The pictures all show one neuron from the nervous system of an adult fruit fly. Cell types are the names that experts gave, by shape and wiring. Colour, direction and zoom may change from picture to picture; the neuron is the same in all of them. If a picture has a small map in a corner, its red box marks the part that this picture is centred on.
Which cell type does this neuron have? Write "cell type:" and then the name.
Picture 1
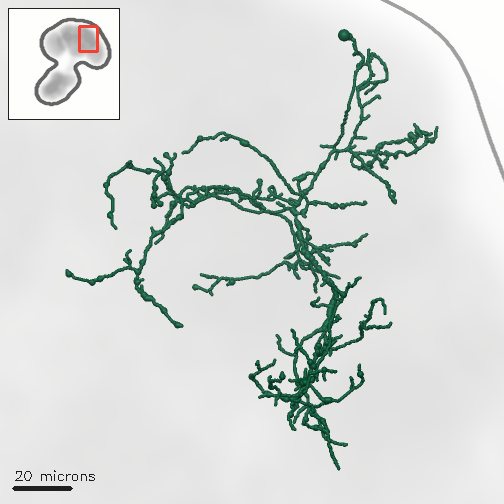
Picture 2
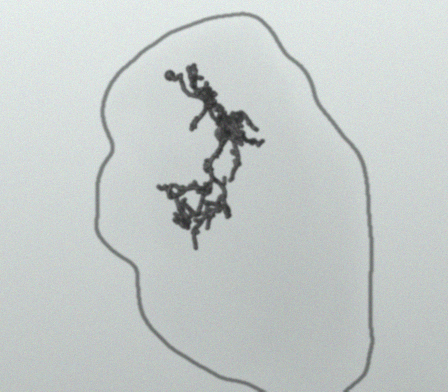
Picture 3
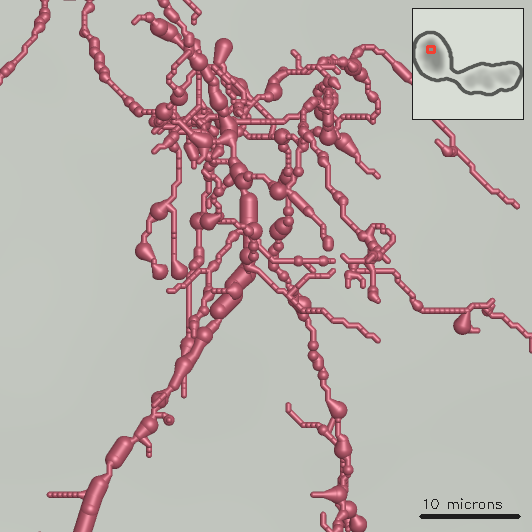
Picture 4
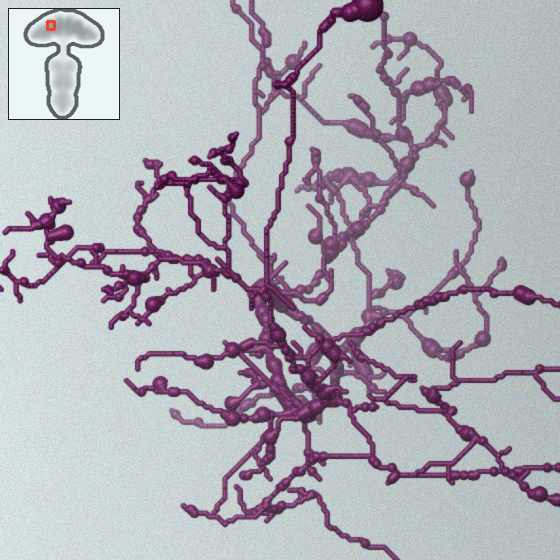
cell type: AVLP038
